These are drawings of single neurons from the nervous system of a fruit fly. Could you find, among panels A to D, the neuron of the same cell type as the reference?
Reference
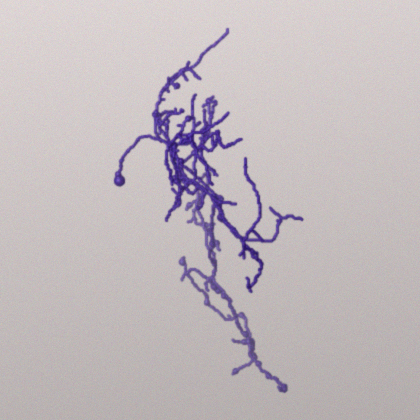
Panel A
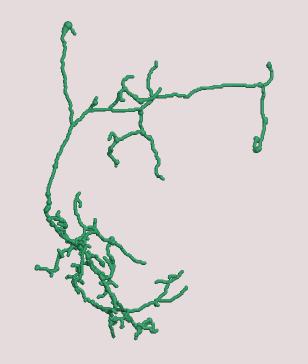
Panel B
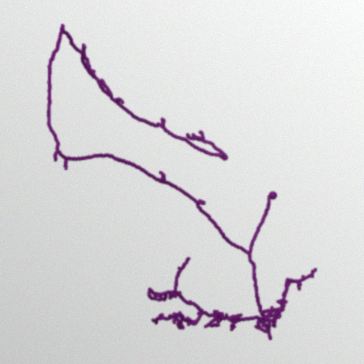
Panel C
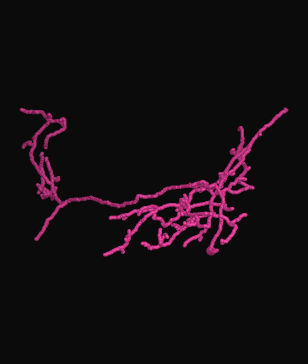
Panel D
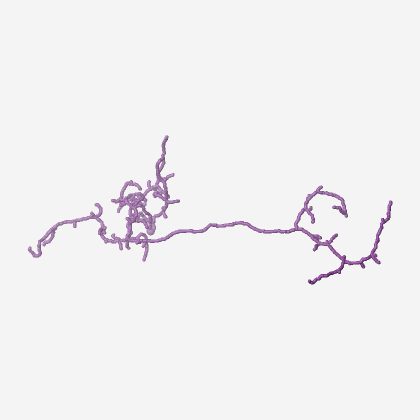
Panel D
